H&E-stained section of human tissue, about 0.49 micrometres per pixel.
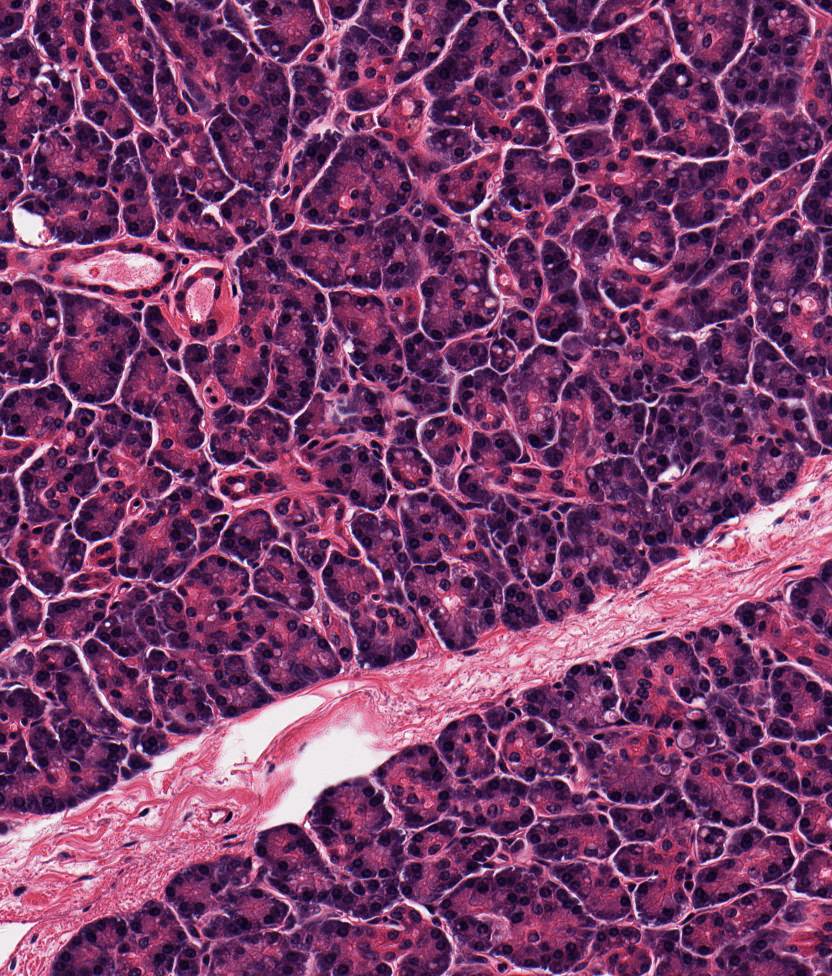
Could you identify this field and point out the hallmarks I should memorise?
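That's exocrine pancreas, with small acini packed closely across nearly the whole field. The acinar cells are pink toward each acinar centre and deeper purple at the base, with round, dark nuclei near the outer edge.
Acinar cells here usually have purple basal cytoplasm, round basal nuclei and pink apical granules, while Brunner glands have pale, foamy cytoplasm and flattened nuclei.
A pink fibrous band crosses the lower field from lower left to the right edge.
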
